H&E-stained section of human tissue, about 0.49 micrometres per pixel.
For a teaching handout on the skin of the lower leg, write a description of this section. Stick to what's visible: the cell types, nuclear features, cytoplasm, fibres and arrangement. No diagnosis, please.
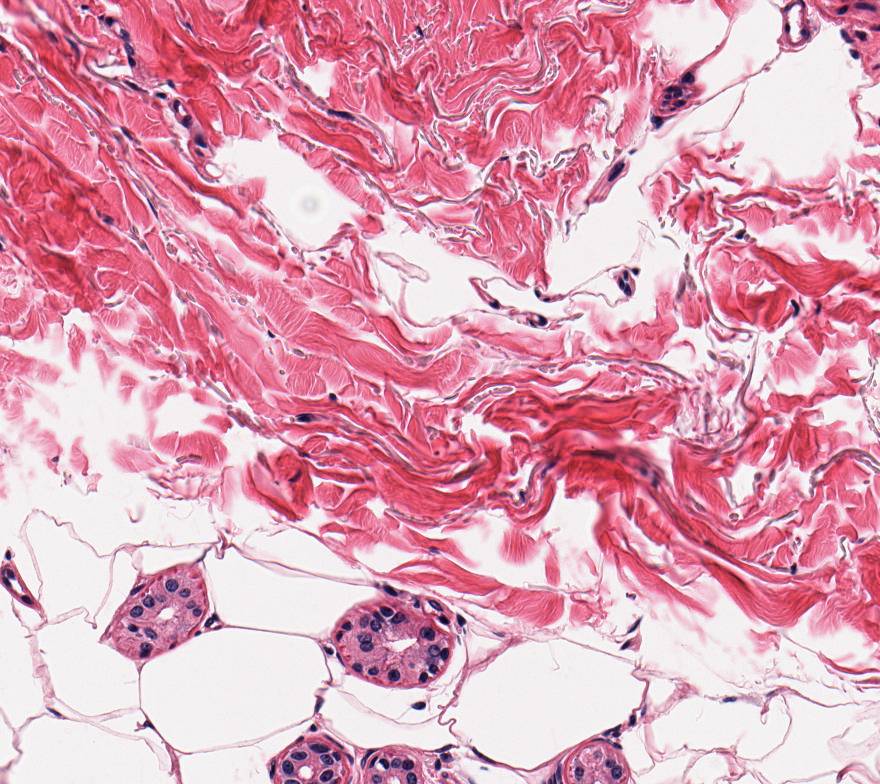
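Dense pink collagen in upper two-thirds; fat in lower third. Collagen bundles thick, wavy, running mostly obliquely from upper left toward lower right. Sparse cells between bundles, with elongated, dark nuclei. Several small, round tubule cross-sections among the adipocytes along the bottom.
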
